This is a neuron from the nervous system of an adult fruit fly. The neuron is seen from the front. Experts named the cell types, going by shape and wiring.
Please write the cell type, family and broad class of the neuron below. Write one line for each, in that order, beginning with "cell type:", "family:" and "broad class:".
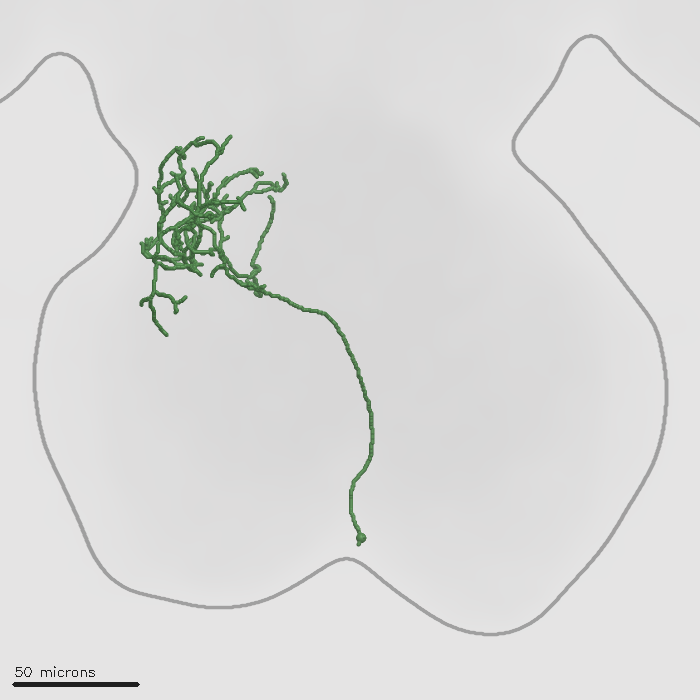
cell type: IN06B074
family: hemilineage 06B
broad class: nerve-cord intrinsic neuron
